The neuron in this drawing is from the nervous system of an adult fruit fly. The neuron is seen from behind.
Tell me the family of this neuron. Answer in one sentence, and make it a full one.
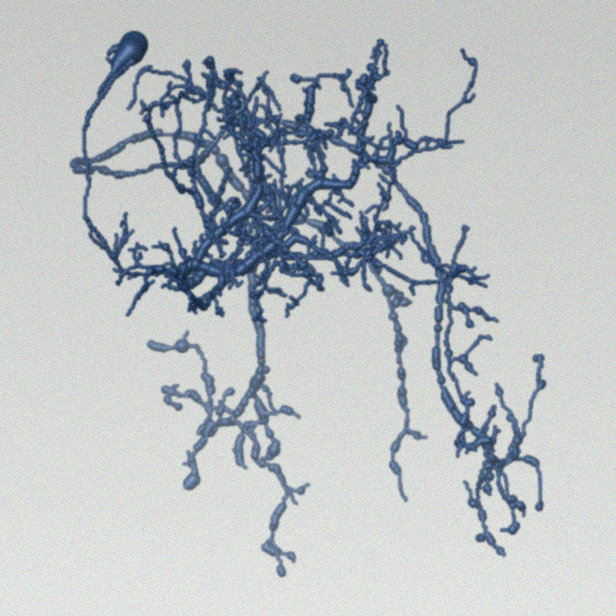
Family hemilineage 18B is the family of this neuron.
